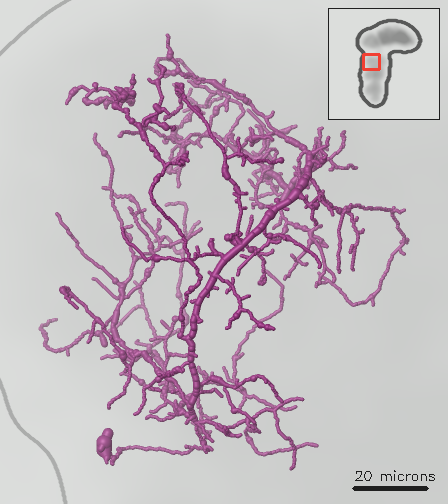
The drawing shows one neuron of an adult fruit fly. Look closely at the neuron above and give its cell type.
IN03A017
